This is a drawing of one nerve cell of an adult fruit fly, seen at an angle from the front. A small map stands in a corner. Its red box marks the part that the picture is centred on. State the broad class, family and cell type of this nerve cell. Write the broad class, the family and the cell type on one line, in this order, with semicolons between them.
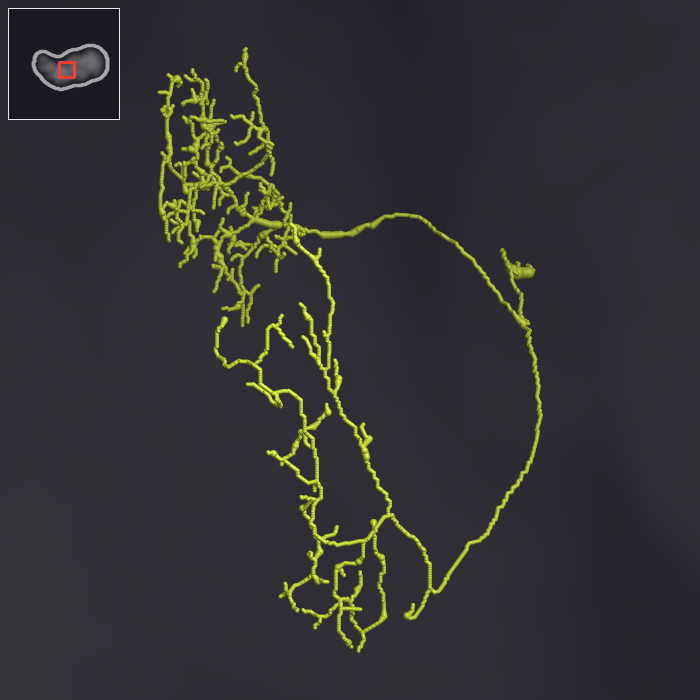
optic-lobe intrinsic neuron; MeLo; MeLo11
